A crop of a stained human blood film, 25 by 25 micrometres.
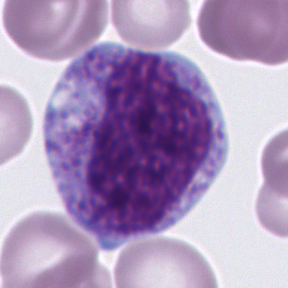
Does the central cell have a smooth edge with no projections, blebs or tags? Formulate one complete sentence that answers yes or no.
No, the edge of the cell is rough rather than smooth and even.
